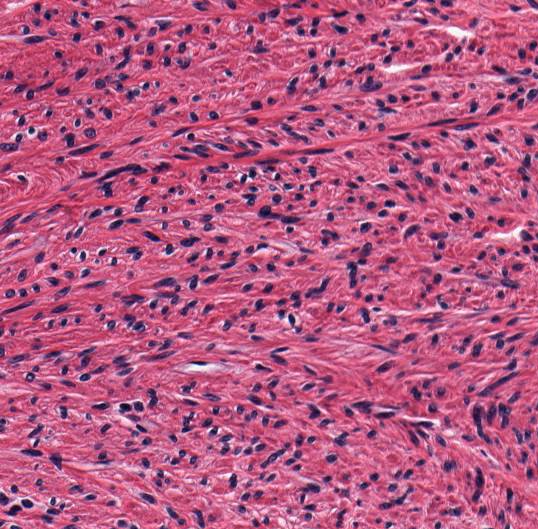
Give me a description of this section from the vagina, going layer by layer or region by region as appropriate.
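Cells: densely packed spindle cells in fascicles fill the field; no epithelium. Nuclei: dark, elongated to oval, fairly evenly spread. Cytoplasm: abundant, pink, fibrillar and eosinophilic, merging into long strands. Upper middle and right: many nuclei rounder, as if the bundles are cut more across.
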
